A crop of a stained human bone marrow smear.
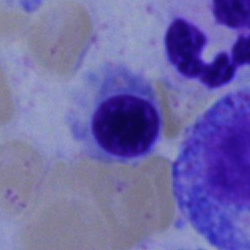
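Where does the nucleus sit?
Off-centre, with the widest band of cytoplasm above it.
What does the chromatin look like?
Dark purple and coarsely clumped.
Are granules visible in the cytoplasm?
No distinct granules are seen.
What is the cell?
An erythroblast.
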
